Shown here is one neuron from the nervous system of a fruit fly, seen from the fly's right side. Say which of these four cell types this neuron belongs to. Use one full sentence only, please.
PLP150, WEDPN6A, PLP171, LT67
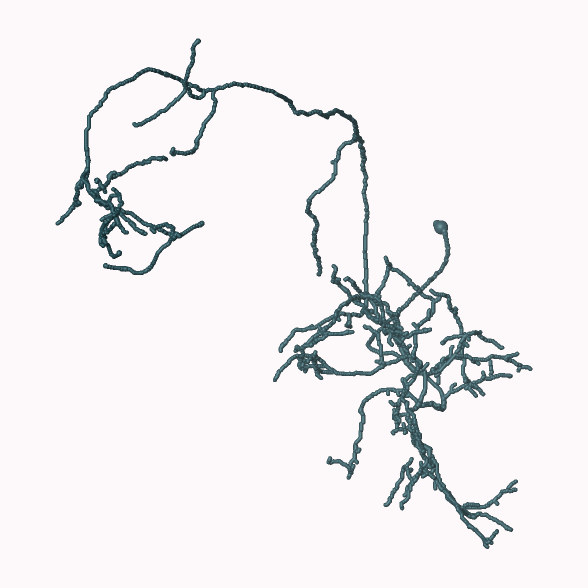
As for cell type, this neuron is PLP150.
